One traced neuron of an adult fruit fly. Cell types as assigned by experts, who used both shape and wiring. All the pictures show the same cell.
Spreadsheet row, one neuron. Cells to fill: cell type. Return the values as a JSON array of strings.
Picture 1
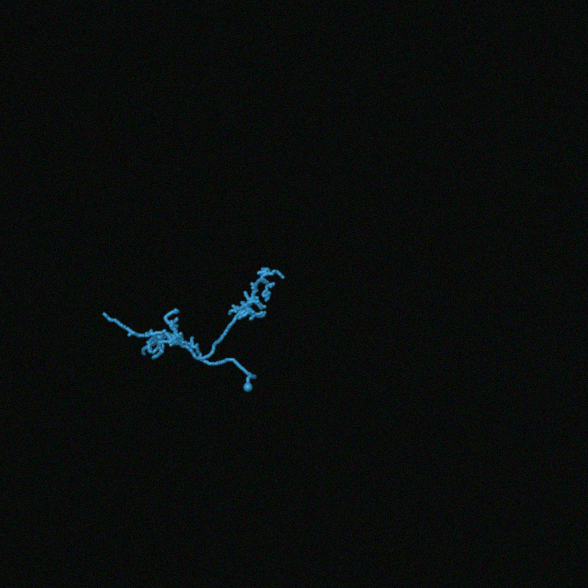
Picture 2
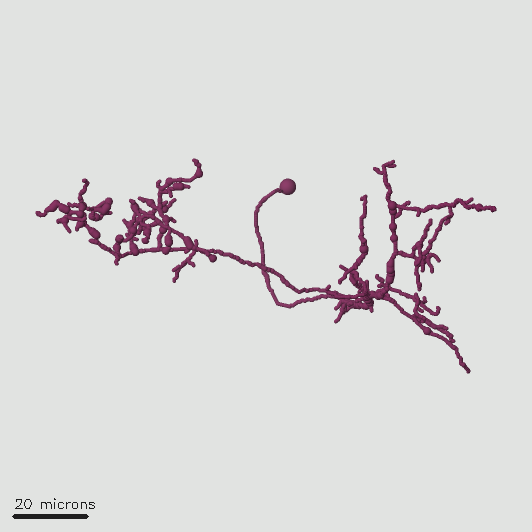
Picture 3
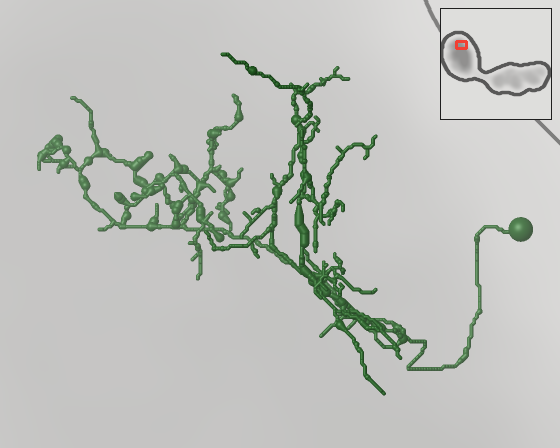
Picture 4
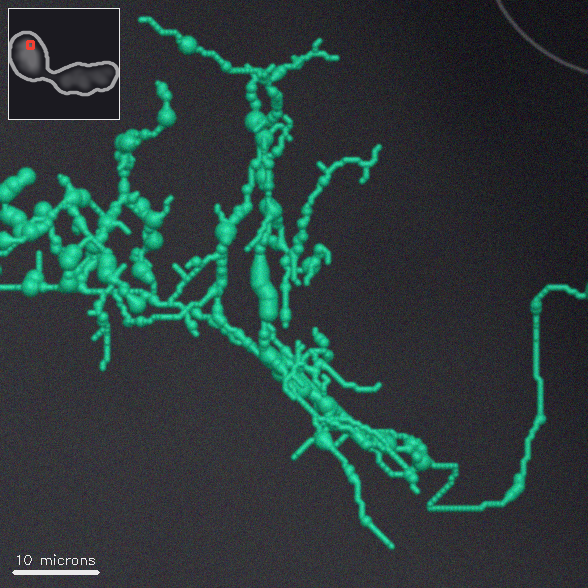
["SMP319"]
